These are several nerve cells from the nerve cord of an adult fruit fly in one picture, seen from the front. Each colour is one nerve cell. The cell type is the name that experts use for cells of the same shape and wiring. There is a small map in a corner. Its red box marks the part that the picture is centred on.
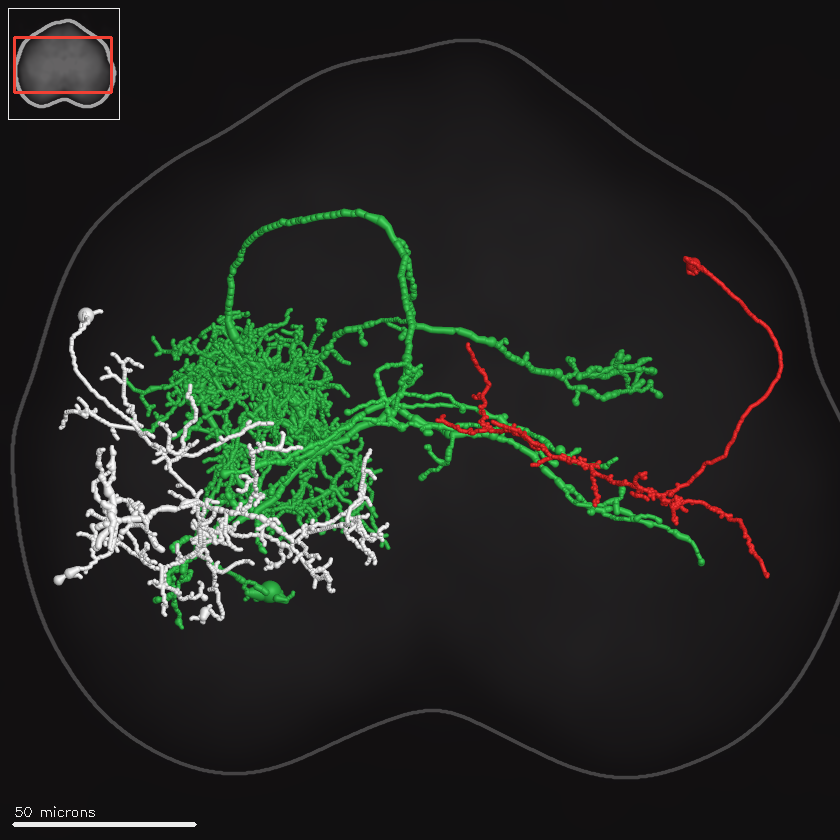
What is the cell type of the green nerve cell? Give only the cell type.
IN07B007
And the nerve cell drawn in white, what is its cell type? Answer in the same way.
IN19A124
